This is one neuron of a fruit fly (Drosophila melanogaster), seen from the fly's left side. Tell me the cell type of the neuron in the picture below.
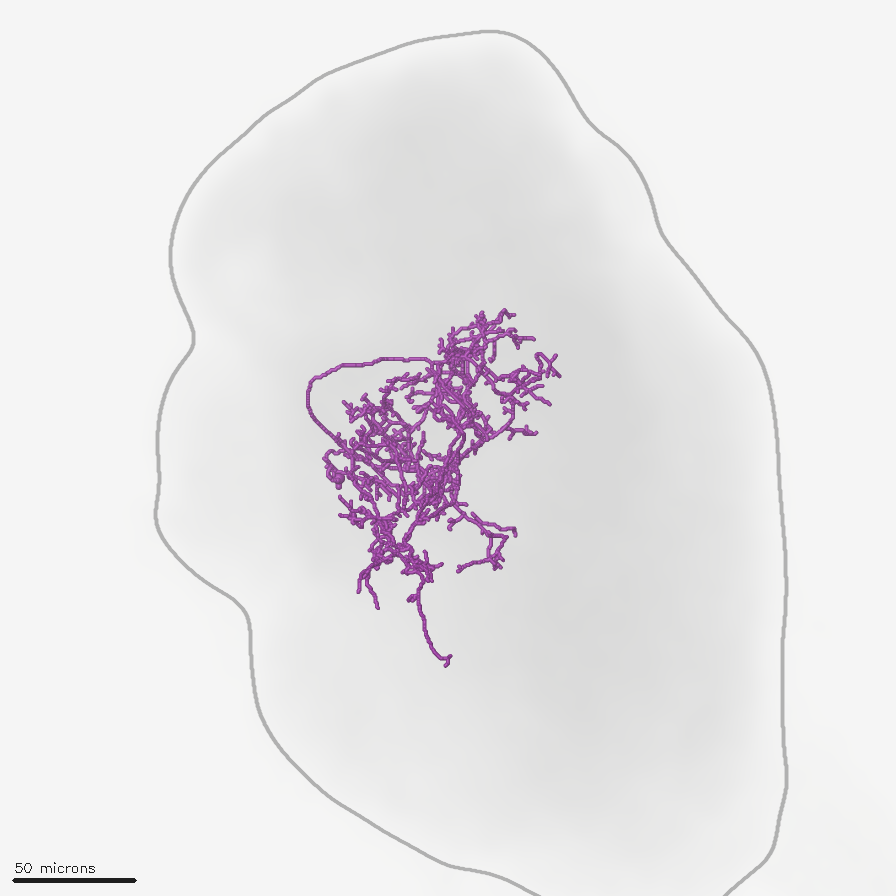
AVLP287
